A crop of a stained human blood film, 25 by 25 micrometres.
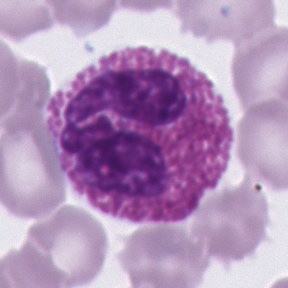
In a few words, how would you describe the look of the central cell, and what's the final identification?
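Looking at the outline first, it is round, and its edge looks finely beaded where granules sit. The nucleus seems to have two lobes, one stacked above the other. The cytoplasm is packed with coarse, round, pinkish-red granules, and it is broadest on the right side of the cell. This is an eosinophil.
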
